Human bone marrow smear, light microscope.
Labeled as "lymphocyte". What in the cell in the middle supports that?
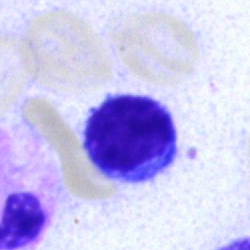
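This is a lymphocyte, so I'm going over what the picture shows of it. Its outline is round. The chromatin is dense and stains dark purple. The cytoplasm is blue and forms only a thin rim, seen mainly along the lower edge of the cell.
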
